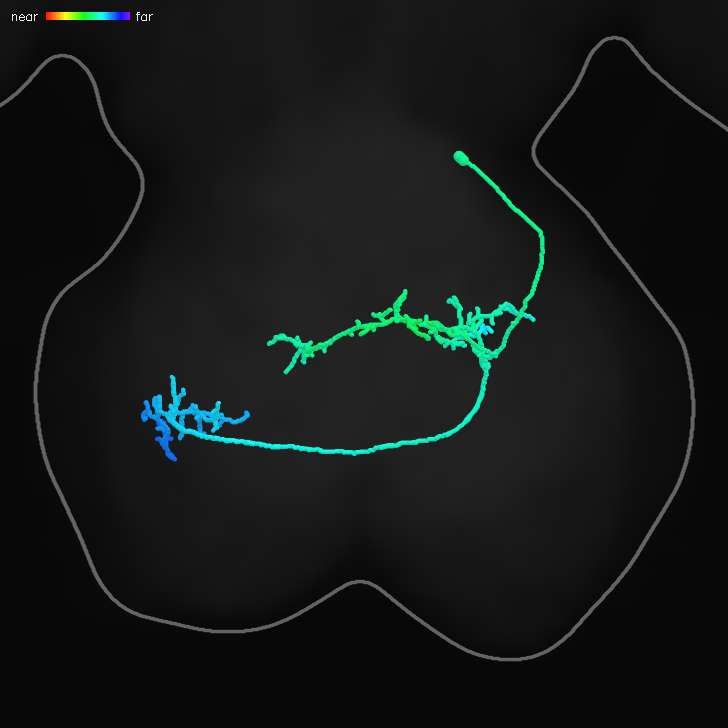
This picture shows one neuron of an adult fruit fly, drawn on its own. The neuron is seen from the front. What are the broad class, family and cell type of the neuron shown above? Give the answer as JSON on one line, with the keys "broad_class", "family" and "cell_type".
{"broad_class": "nerve-cord intrinsic neuron", "family": "hemilineage 01A", "cell_type": "IN01A071"}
